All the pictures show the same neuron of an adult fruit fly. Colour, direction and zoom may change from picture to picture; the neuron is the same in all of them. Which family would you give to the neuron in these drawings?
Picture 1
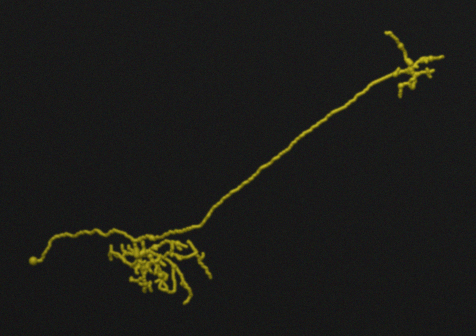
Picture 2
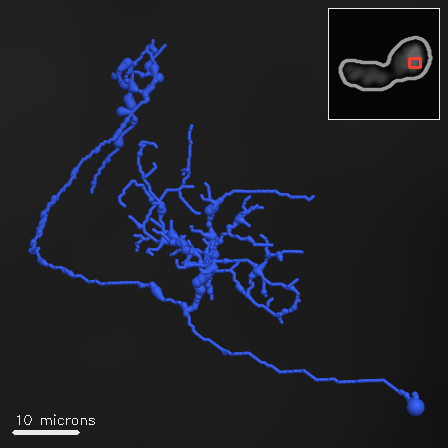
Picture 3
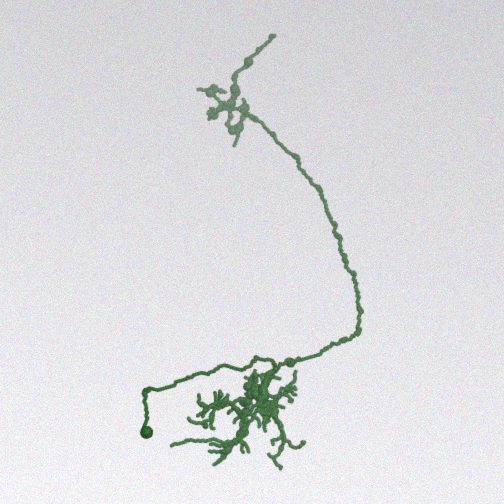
Tm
